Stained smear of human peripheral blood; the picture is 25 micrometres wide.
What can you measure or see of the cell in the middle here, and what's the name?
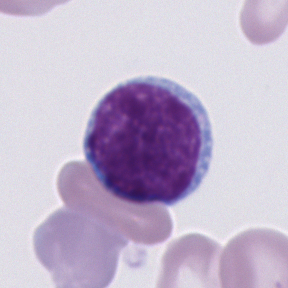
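Looking over this cell, I see a smooth, round outline, and it measures about 11 micrometres across. The nucleus is round as well, about 10 micrometres across, and it takes up roughly 80% of the cell's area. That leaves the cytoplasm as only a thin rim around the nucleus, and the rim is widest on the right side. The chromatin is dense and dark purple. This cell is a typical lymphocyte.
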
